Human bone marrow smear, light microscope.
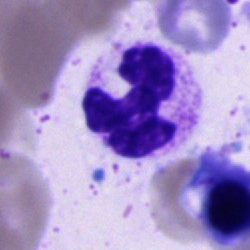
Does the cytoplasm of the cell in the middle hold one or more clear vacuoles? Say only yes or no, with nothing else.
No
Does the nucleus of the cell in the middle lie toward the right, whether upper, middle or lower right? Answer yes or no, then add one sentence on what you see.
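No. The cytoplasm is pale pinkish-lilac and lies mostly to the right of the nucleus.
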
